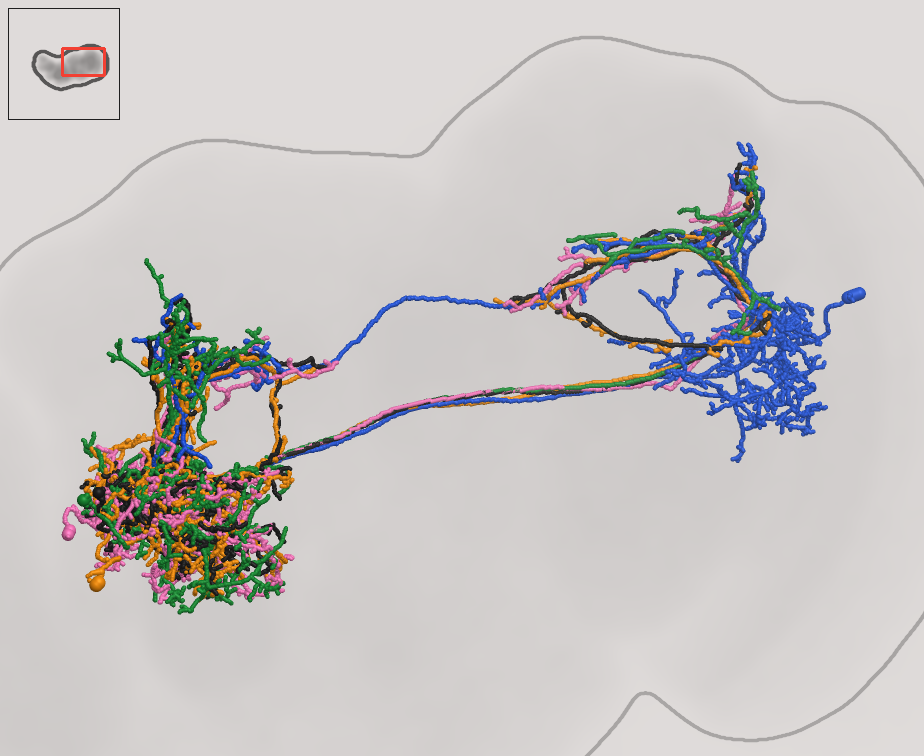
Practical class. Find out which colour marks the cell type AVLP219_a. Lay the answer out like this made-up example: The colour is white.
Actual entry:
The colour is orange.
